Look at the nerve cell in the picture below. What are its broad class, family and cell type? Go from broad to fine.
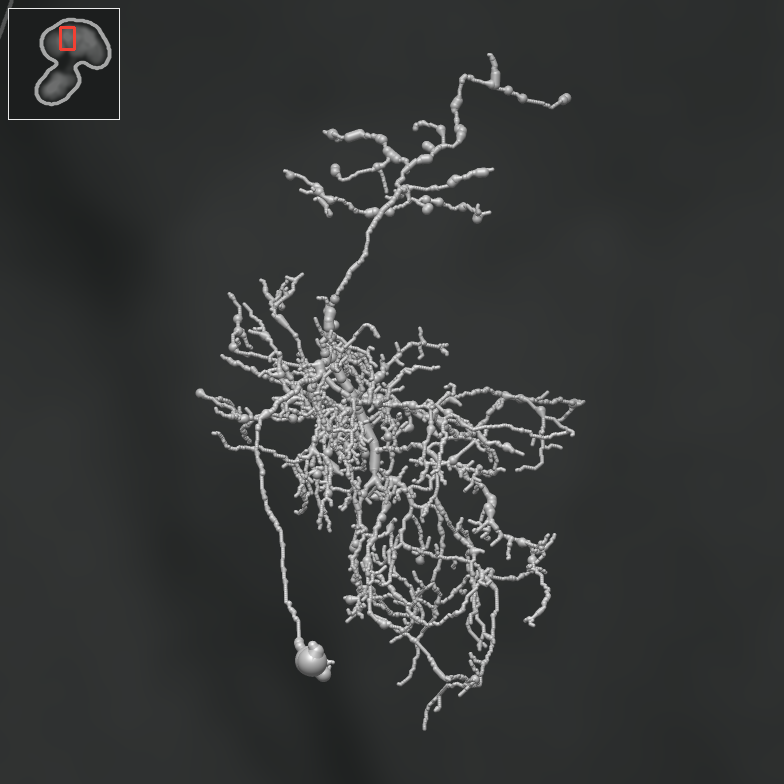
central-brain intrinsic neuron; hemilineage VLPl&p2_lateral; AVLP109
